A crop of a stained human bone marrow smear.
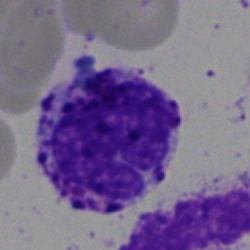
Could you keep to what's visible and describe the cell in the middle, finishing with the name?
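Outline roughly round. Purple nucleus occupies most of cell; its outline partly hidden by granules. Pale lilac cytoplasm as thin rim, left side. Small bluish bulge, upper left edge. Cell: basophil.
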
